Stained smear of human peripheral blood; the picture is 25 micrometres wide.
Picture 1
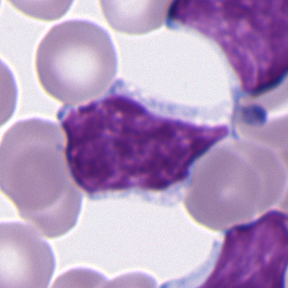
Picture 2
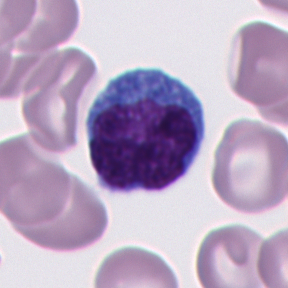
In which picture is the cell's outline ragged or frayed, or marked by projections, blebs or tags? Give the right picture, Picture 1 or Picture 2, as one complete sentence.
In Picture 1, projections, blebs or tags, or a frayed edge, mark the cell's outline.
